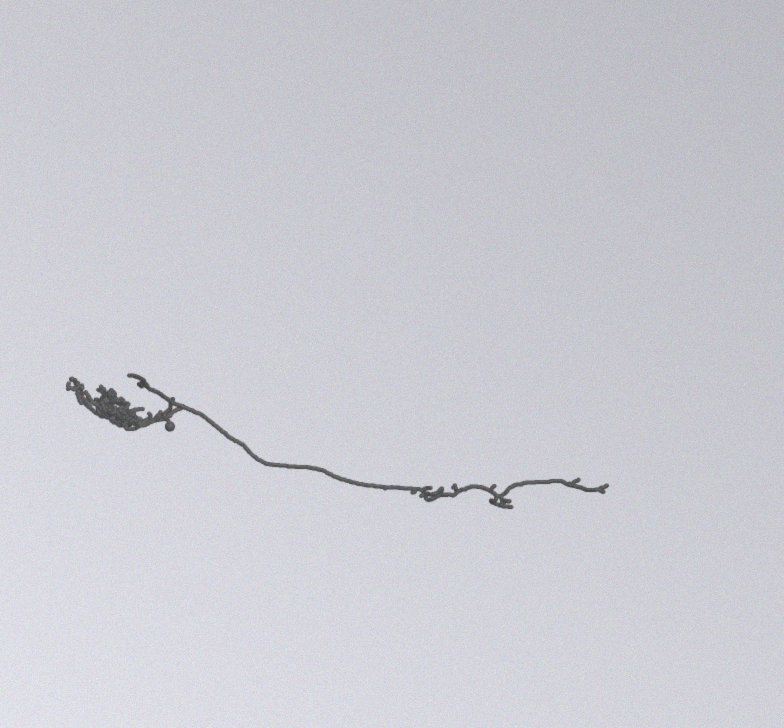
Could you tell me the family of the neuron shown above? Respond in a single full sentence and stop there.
Family assignment for this neuron is hemilineage 12B.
